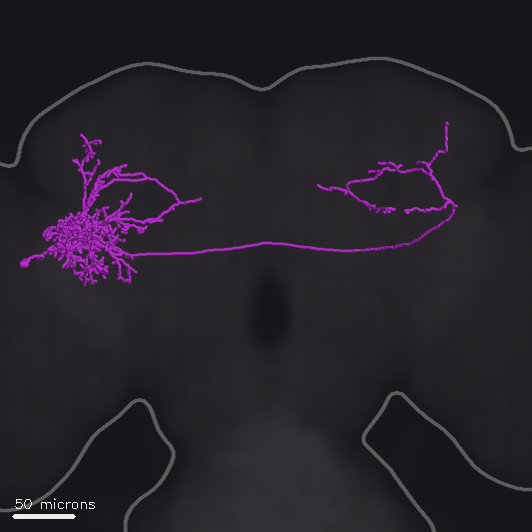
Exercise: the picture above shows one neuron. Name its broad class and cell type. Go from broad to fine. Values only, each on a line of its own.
central-brain intrinsic neuron
AVLP219_a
